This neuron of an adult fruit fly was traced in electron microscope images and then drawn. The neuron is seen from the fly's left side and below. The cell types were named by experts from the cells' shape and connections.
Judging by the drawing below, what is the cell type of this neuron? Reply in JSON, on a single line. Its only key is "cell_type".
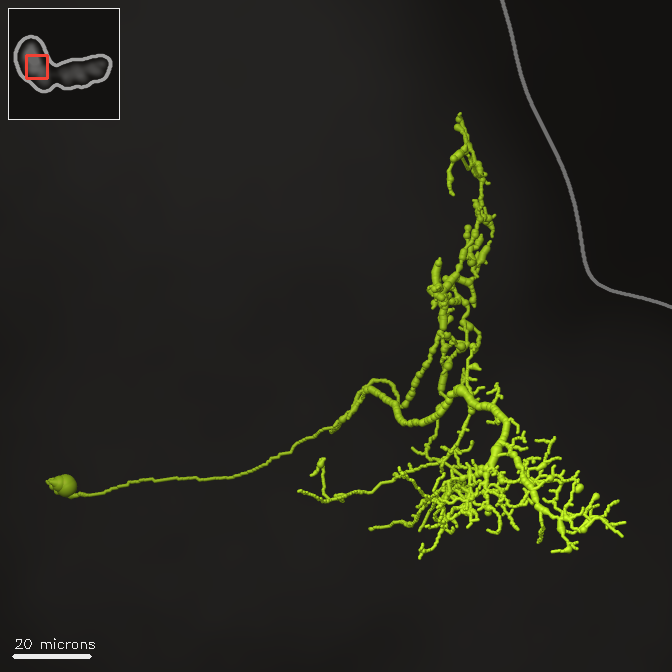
{"cell_type": "PS053"}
